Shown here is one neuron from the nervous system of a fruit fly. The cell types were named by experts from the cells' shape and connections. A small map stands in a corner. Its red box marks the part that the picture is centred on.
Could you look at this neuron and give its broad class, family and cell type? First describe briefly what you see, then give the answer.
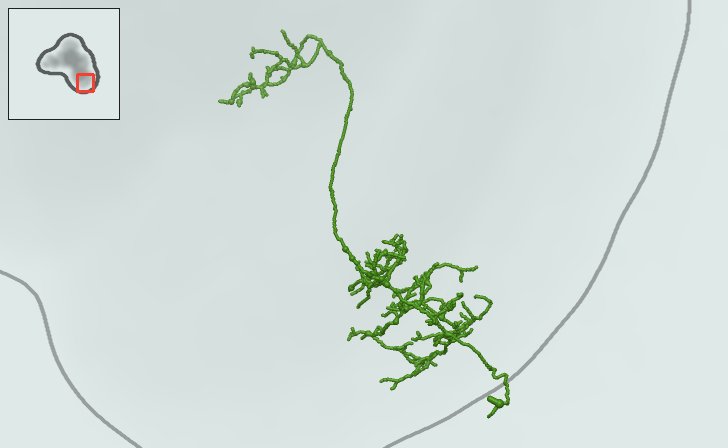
The picture shows dozens of branch ends. As drawn here it is taller than it is wide. This is an optic-lobe intrinsic neuron. The family is Tm. It is of cell type Tm26.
